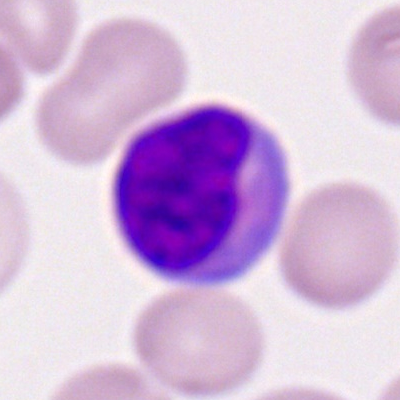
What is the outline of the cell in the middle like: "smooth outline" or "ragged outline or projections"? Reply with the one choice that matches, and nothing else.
Smooth outline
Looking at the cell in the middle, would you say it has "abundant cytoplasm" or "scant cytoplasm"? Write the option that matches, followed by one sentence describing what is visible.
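Scant cytoplasm. The pale blue cytoplasm is scant, forming a narrow crescent mainly on the right side.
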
